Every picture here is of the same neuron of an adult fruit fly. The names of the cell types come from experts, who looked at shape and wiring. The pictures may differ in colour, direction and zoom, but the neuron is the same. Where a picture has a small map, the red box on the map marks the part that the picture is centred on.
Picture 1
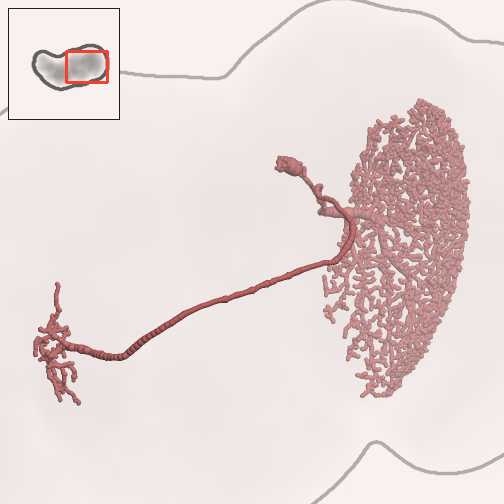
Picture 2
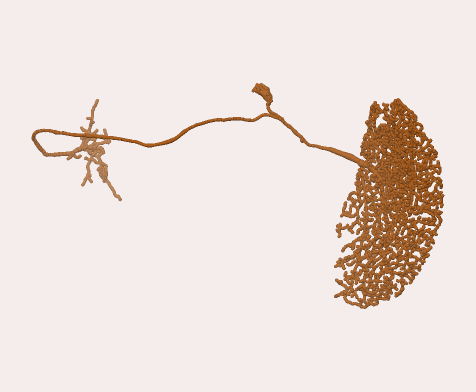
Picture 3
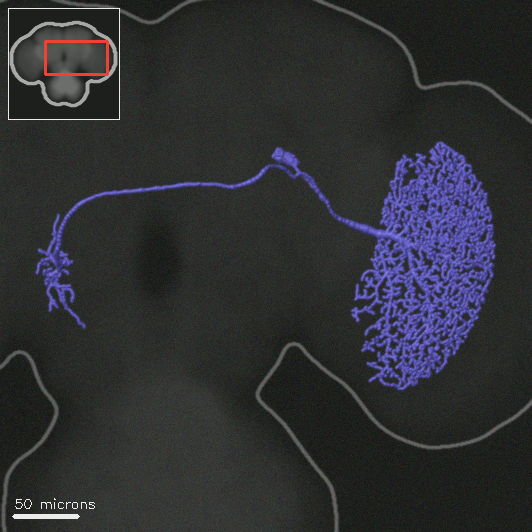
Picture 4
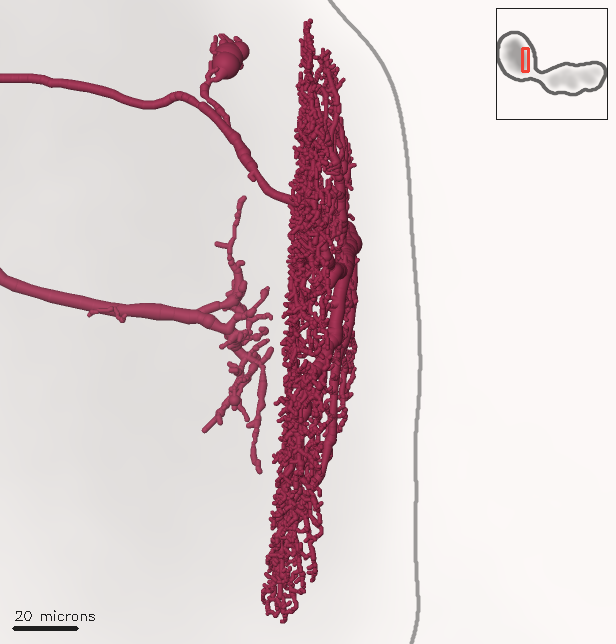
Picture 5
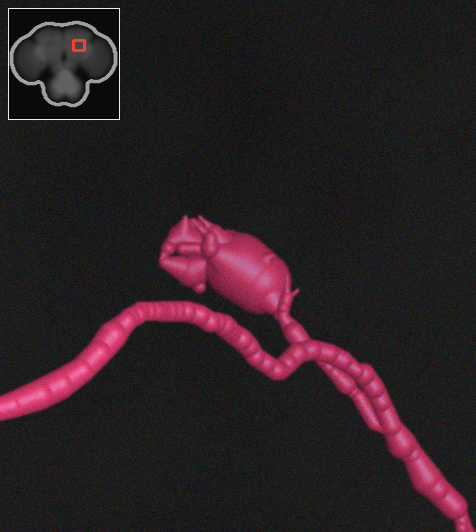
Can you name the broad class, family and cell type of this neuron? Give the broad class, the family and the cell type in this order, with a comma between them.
visual projection neuron, H, H2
